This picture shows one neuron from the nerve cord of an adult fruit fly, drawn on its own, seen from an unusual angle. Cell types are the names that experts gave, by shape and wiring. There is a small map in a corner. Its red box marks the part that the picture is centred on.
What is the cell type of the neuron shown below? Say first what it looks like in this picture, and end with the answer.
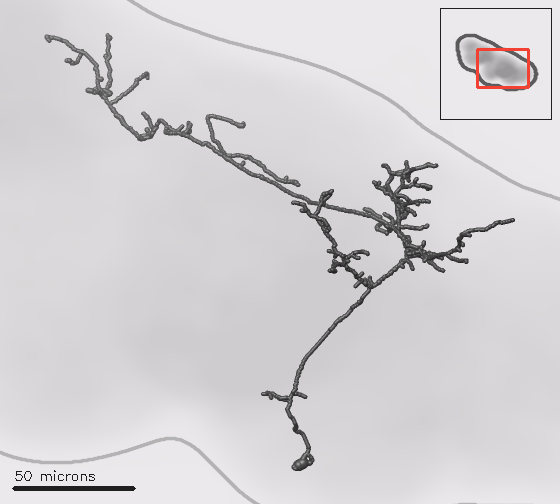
By the scale bar it is about 200 microns wide in this view. The picture shows dozens of branch ends. Its broad class is nerve-cord intrinsic neuron. Its cell type is IN06B076.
